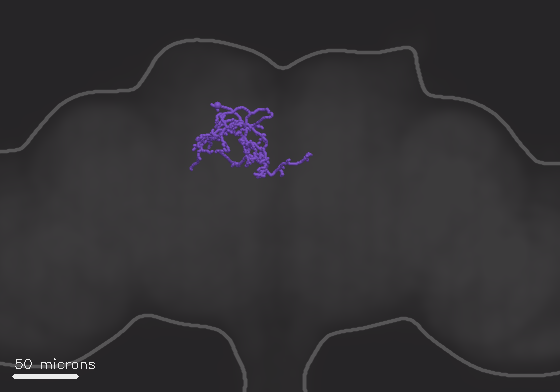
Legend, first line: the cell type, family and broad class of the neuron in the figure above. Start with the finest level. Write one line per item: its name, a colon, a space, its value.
cell type: GNG356
family: hemilineage TRdm
broad class: central-brain intrinsic neuron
